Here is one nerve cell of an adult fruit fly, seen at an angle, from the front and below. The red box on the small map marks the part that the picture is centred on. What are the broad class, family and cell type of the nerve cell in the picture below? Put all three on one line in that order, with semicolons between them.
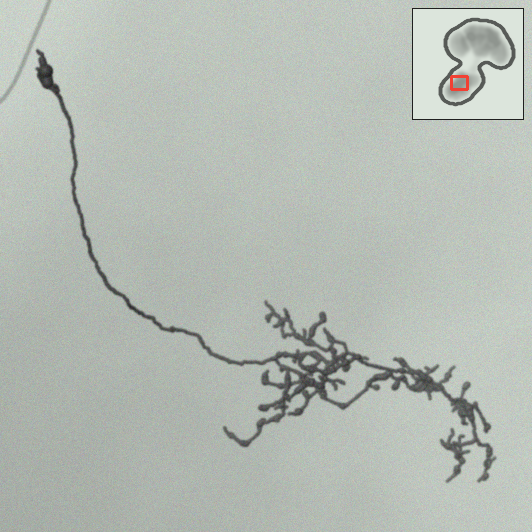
nerve-cord intrinsic neuron; hemilineage 09A; IN09A044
